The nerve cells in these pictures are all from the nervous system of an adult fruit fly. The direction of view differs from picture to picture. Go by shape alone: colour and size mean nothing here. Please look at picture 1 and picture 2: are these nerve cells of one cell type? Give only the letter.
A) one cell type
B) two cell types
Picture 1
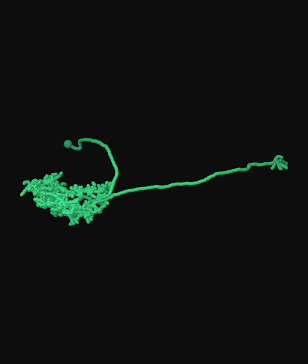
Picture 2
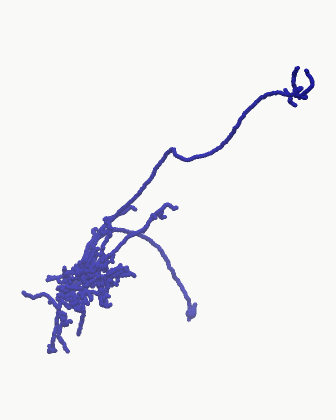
B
